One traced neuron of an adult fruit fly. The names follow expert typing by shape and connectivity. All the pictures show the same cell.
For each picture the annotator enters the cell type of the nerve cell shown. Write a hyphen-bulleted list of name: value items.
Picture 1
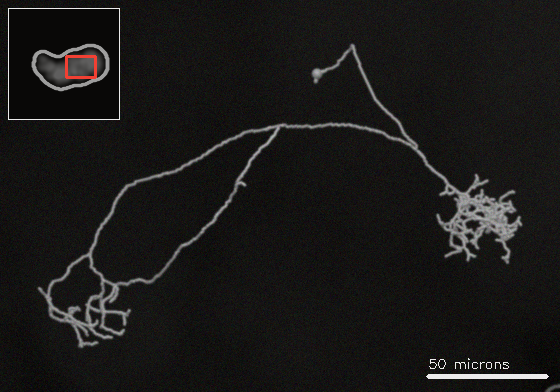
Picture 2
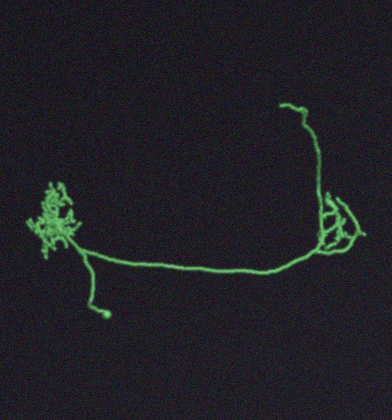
- cell type: WED166_a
